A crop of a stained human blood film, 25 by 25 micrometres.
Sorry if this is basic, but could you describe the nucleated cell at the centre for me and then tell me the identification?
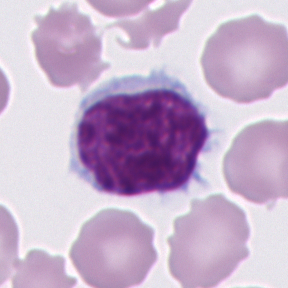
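Start with the nucleus: rounded, slightly irregular in outline, wider than it is tall, and with no nucleolus visible. The rim of cytoplasm is broadest above it. Along the edge, most plainly at the top and right, fine hair-like projections stick out. This is a hairy cell.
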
